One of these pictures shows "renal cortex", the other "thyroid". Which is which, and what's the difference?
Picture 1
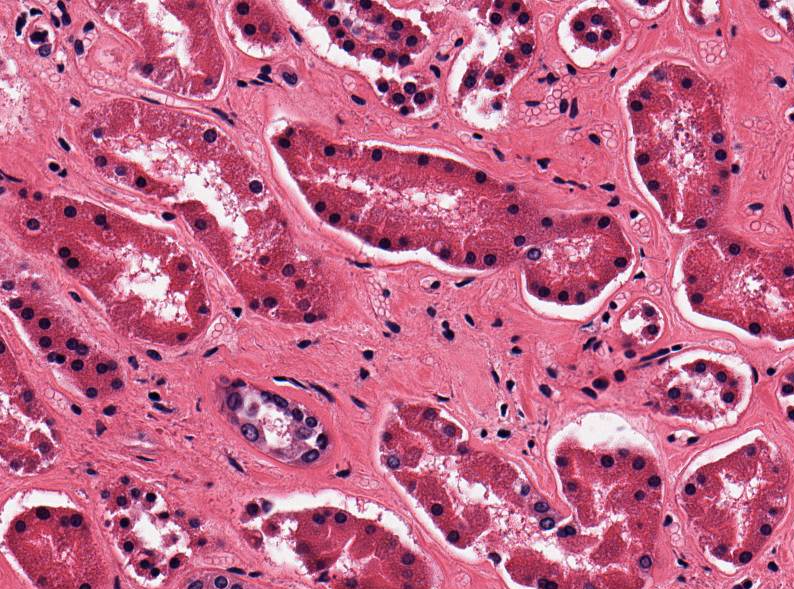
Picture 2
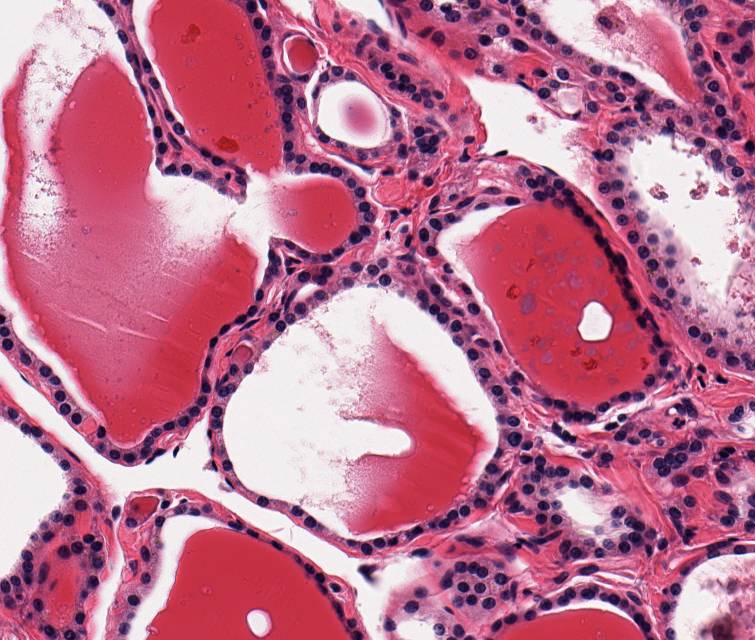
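In this pair, picture 1 shows renal cortex and picture 2 thyroid. Each lines its spaces with a single cell layer: cuboidal to low columnar in the first, flattened to low cuboidal in the second. The renal cortex has many tubules cut in varied planes, set apart by stroma, with abundant granular, deeply eosinophilic cytoplasm and irregular lumina holding pale, frothy, fragmented material. The thyroid has closely packed closed follicles of varying size and shape separated by thin stroma, small, round, dark, evenly spaced nuclei, and lumens mostly filled with homogeneous, deeply eosinophilic pink-red material.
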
